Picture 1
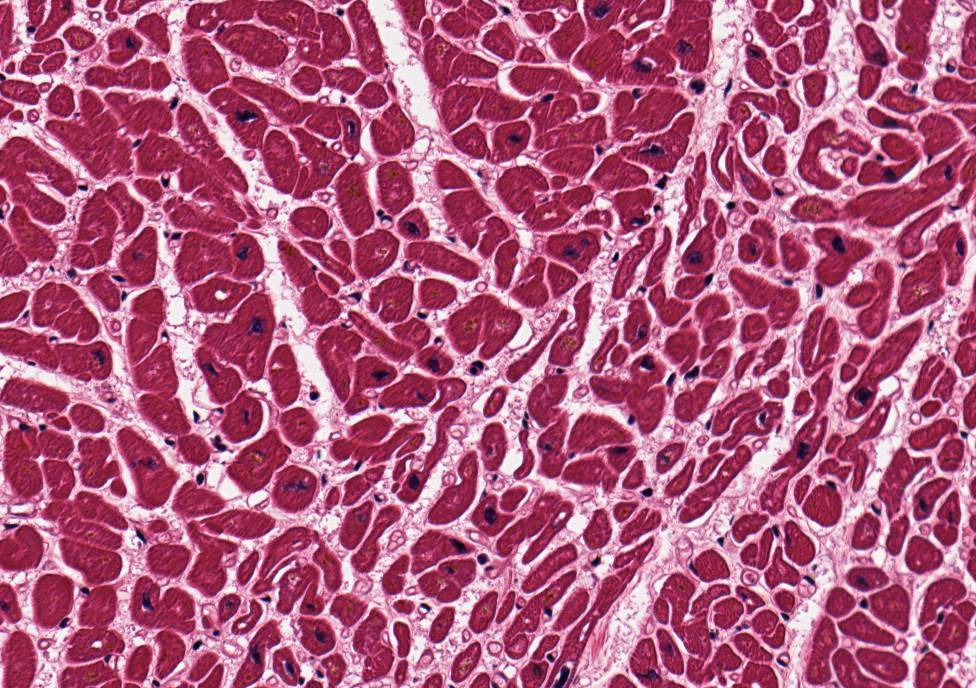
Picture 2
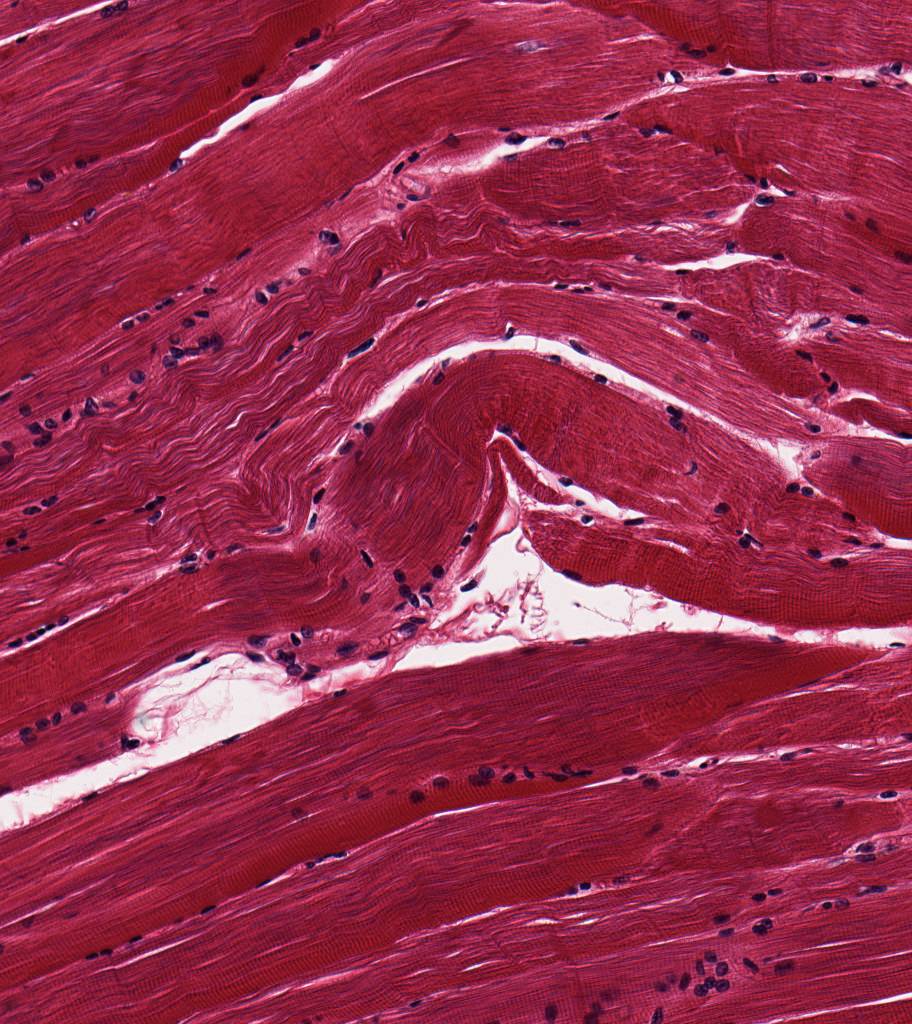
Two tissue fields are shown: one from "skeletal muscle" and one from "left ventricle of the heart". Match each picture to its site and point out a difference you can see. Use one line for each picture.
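Picture 1 shows tissue from the left ventricle of the heart. Where a fibre's nucleus is visible, there is a single dark nucleus lying in the centre of the fibre.
Picture 2 shows tissue from the skeletal muscle. The dark, elongated nuclei lie at the edges of the muscle fibres rather than in their centres.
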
